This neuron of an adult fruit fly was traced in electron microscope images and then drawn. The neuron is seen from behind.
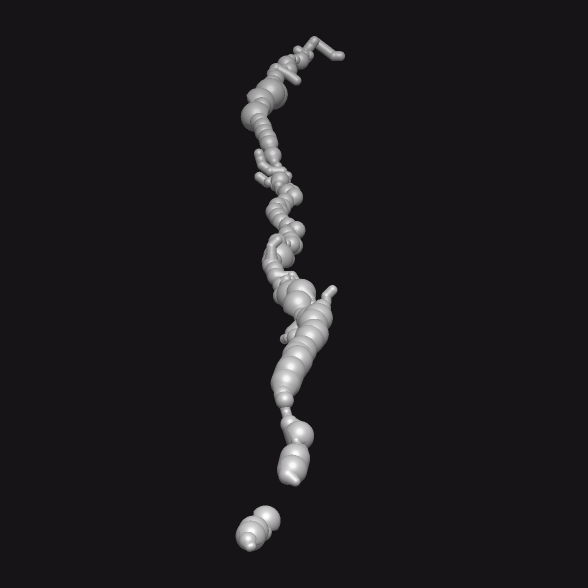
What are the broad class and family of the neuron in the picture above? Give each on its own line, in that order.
sensory neuron entering the brain
class mechanosensory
